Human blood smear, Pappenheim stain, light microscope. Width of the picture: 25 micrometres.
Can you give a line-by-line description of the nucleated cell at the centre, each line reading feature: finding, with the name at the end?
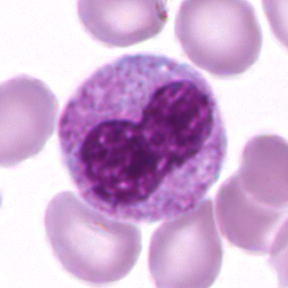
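Nucleus: two lobes joined by a broad waist.
Lobe axis: lower left to upper right.
Cytoplasm: pale pinkish-lilac, rim widest at upper left.
Granules: fine, lilac, evenly scattered.
Identity: band neutrophil.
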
